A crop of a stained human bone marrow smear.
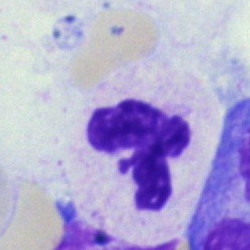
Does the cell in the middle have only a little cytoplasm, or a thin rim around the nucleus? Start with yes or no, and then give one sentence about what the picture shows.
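No. The cytoplasm is abundant around the nucleus.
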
